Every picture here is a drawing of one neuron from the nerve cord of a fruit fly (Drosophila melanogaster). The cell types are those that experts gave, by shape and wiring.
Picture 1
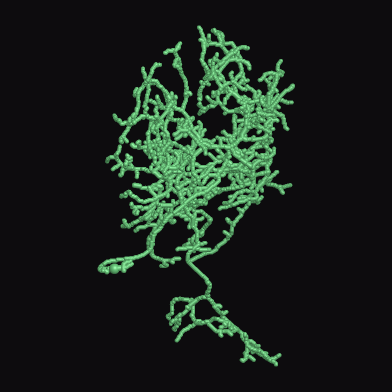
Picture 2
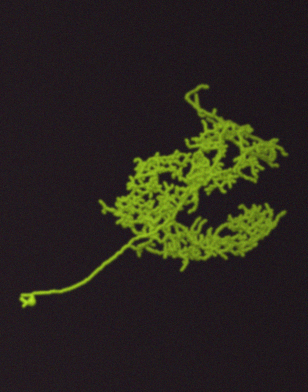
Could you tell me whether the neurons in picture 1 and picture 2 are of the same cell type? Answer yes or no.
no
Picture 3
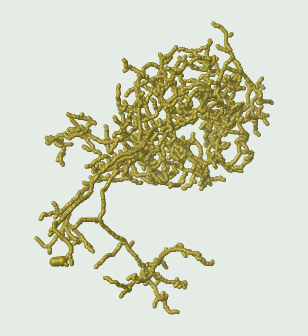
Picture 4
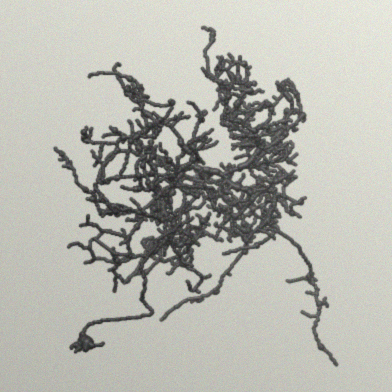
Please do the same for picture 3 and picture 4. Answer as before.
yes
